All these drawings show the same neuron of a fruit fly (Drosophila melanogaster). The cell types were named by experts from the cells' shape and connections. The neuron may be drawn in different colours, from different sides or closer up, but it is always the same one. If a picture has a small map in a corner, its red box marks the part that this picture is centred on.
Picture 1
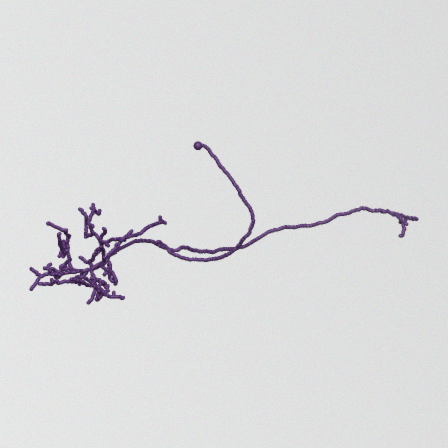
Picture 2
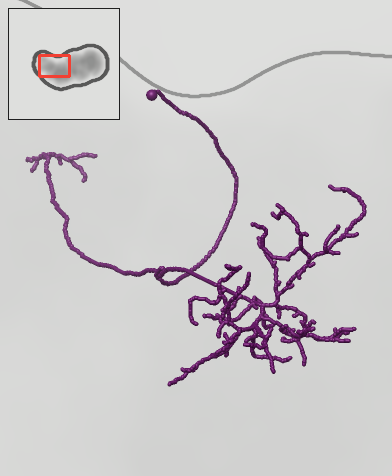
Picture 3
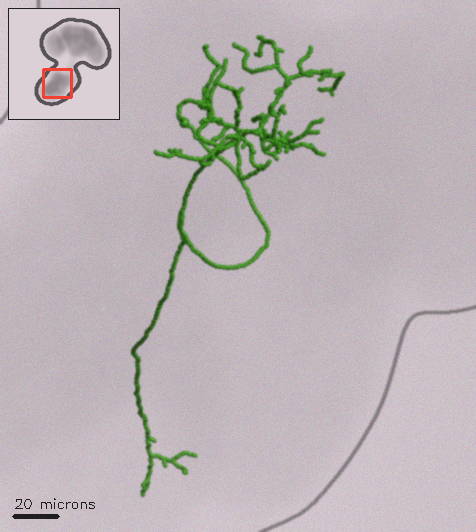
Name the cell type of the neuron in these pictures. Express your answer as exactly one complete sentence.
In terms of cell type, the neuron is IN11A043.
